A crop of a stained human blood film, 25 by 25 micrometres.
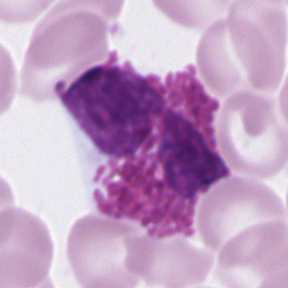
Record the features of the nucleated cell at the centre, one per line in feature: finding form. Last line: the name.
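Nucleus: two large, separate lobes, diagonal, upper left and lower right
Granules: numerous, round, even in size
Granule colour: reddish purple, lighter than nucleus
Granule position: mainly below and between lobes, not over upper left lobe
Cell type: eosinophil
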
